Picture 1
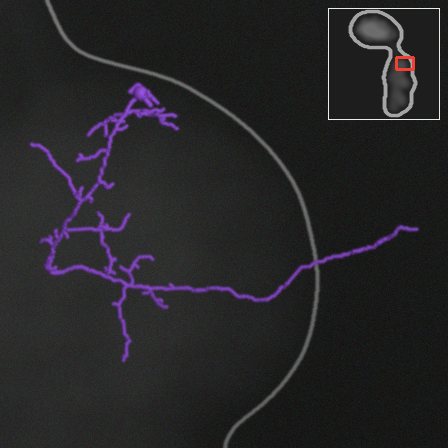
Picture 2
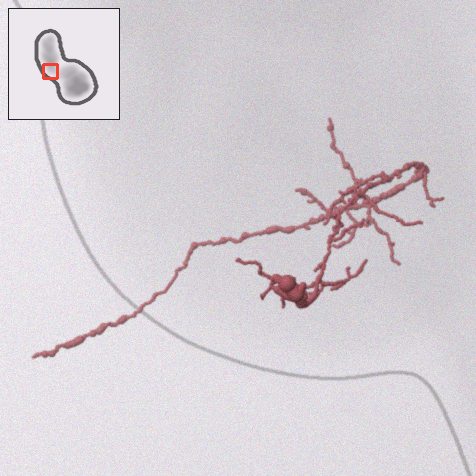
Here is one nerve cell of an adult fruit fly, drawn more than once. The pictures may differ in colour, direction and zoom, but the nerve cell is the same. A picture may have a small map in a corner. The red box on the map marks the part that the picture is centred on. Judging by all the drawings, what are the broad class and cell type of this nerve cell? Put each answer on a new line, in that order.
motor neuron of the nerve cord
Acc. tr flexor MN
